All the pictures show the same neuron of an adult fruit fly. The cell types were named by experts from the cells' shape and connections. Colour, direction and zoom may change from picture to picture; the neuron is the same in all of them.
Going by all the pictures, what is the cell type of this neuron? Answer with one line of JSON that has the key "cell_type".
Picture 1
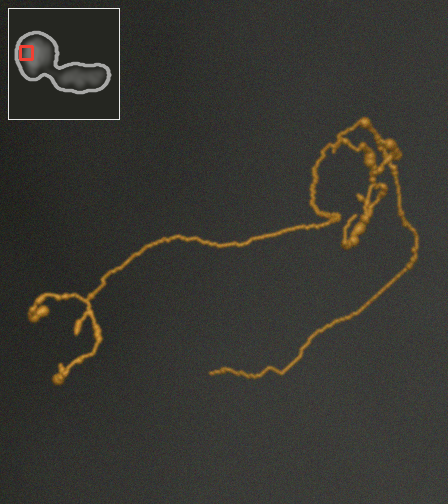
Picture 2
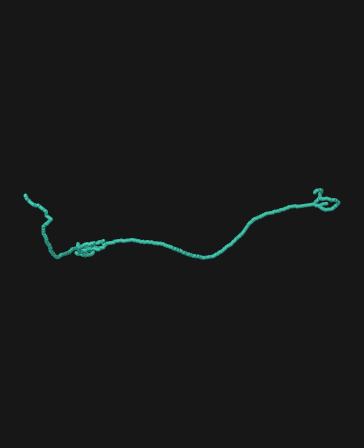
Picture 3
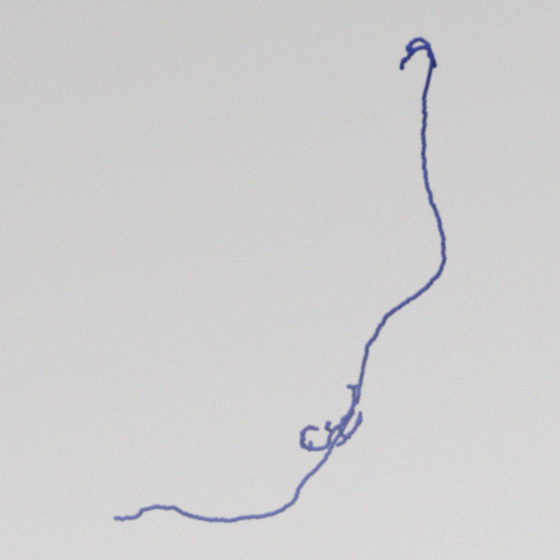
{"cell_type": "ORN_DL1"}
